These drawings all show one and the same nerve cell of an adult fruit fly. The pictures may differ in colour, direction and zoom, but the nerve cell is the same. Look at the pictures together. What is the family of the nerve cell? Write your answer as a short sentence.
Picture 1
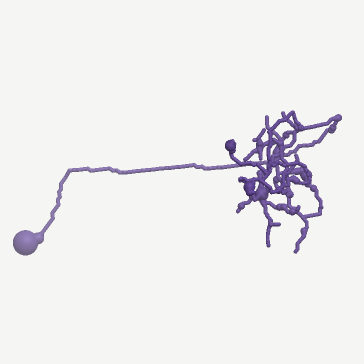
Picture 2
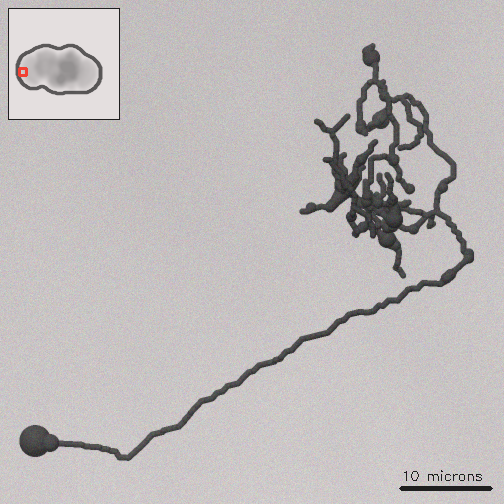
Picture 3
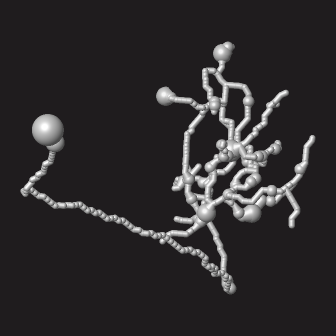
The family is Cm.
